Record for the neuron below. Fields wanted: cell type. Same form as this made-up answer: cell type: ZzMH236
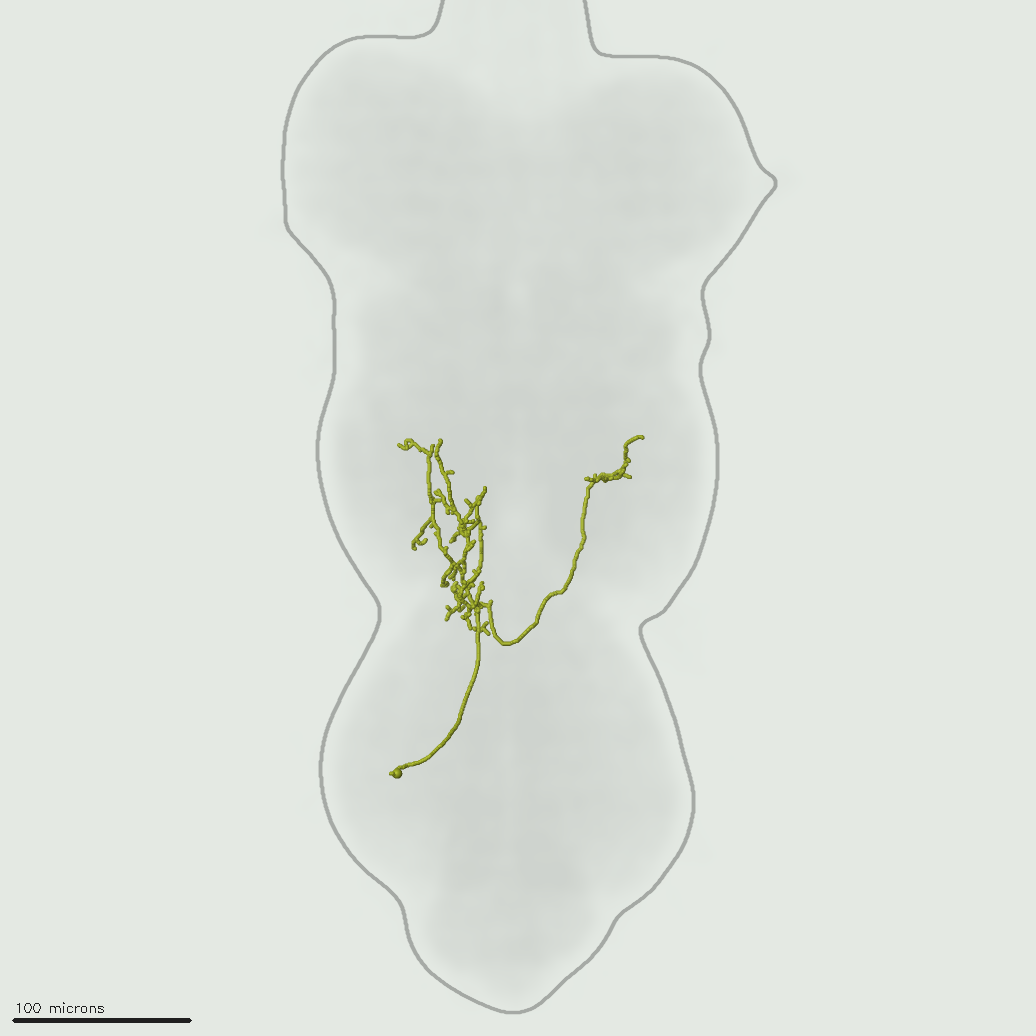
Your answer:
cell type: IN07B083_a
